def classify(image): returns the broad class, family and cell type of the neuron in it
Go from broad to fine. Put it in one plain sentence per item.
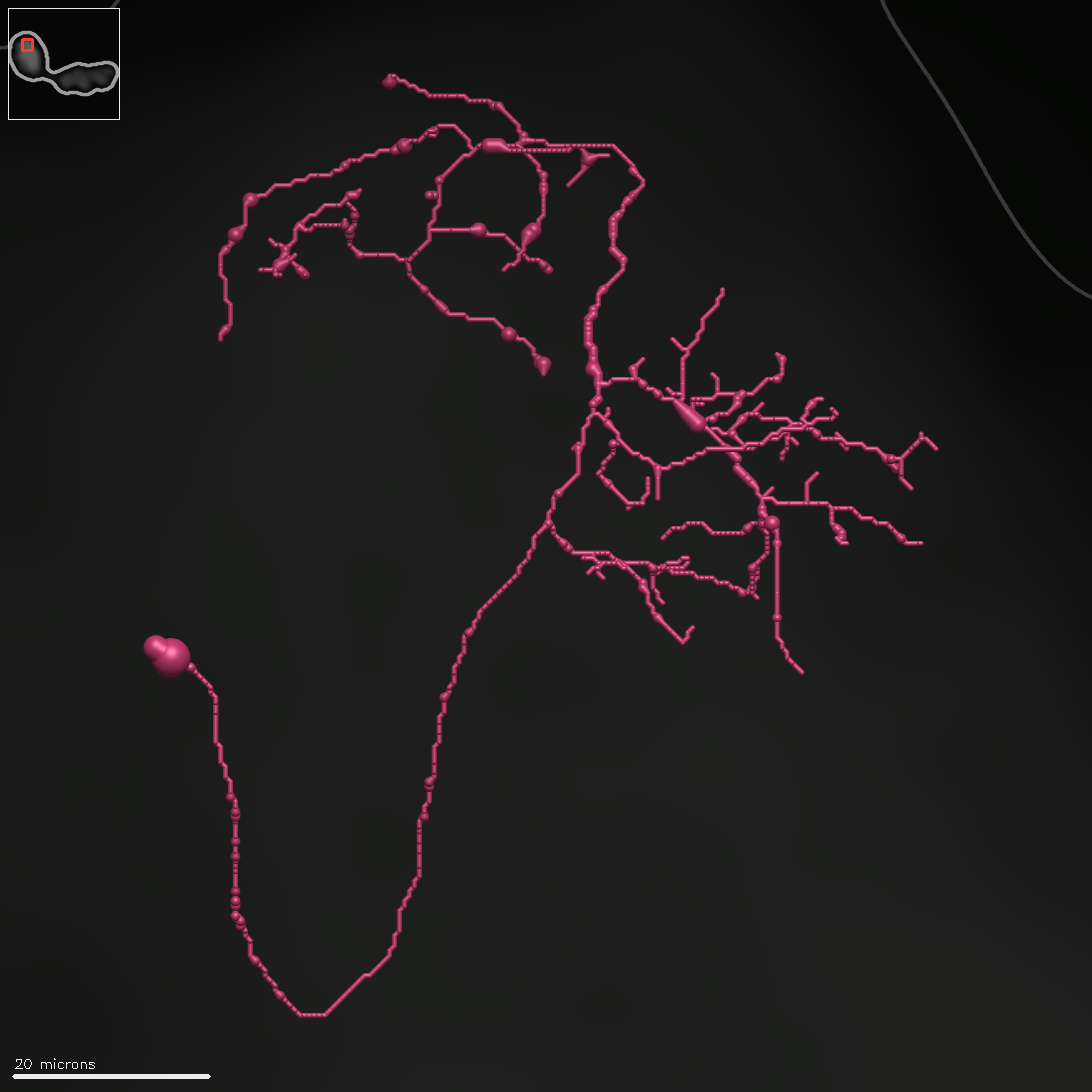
A central-brain intrinsic neuron of hemilineage VPNl&d1_dorsal, type CB2047.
